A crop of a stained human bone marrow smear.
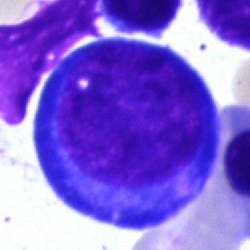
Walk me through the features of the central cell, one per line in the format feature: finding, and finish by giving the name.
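Outline: round and smooth
Cytoplasm: deep blue
Granules: none seen
Pale band: lighter cytoplasm just below the nucleus
Cell type: proerythroblast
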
